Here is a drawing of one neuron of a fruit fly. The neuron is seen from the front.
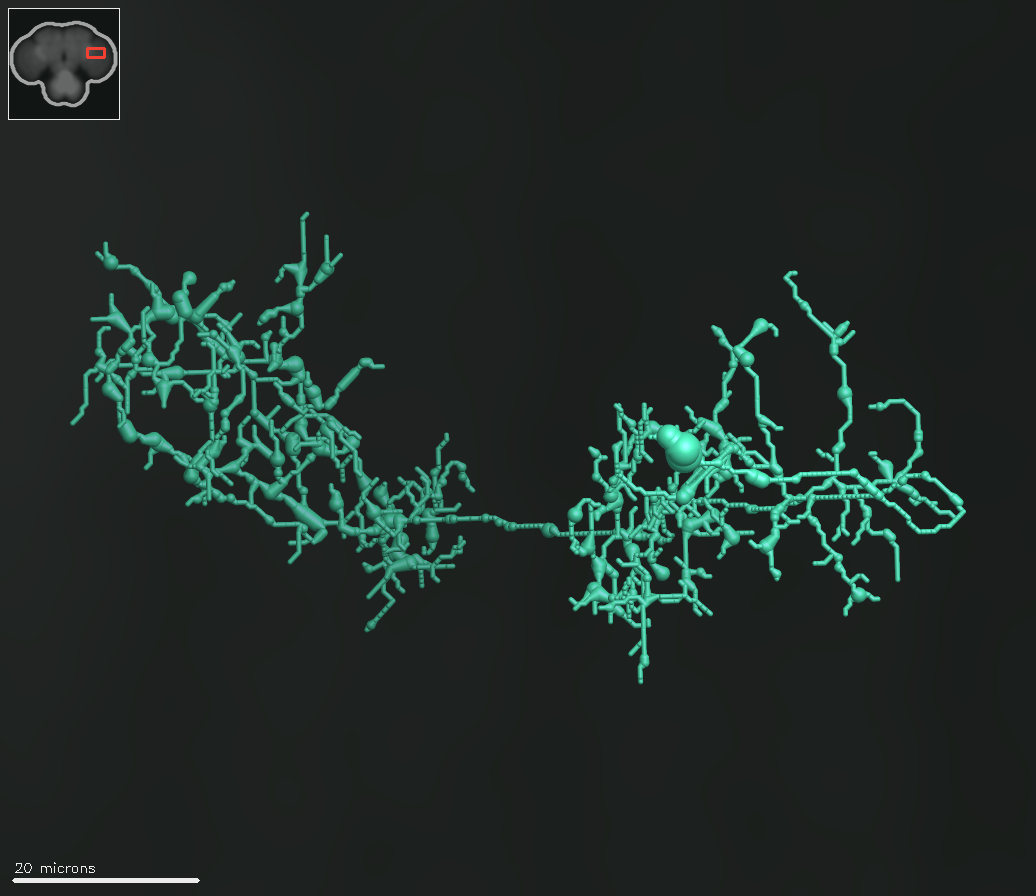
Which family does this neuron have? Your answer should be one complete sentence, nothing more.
The family grouping of the neuron is TmY.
